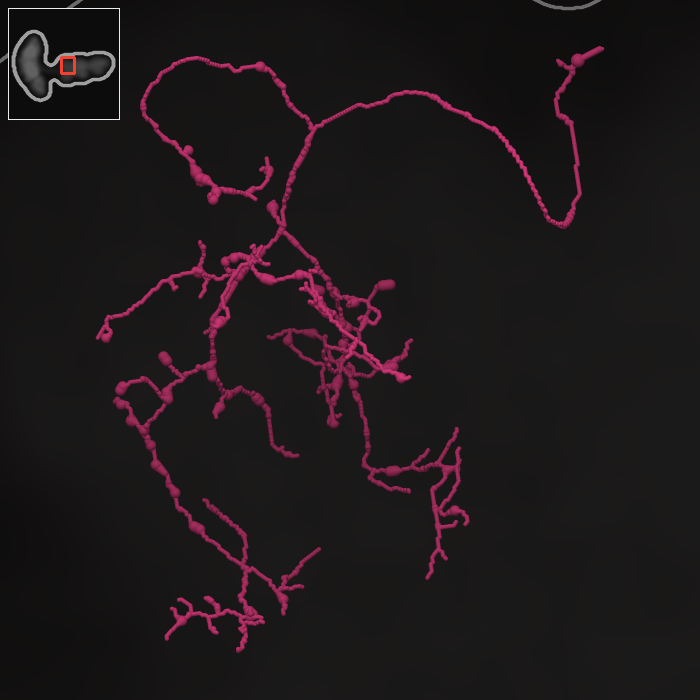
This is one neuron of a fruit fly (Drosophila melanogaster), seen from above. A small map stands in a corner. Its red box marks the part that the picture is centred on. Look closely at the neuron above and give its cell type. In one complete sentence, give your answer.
The neuron is categorized under cell type IN03A089.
